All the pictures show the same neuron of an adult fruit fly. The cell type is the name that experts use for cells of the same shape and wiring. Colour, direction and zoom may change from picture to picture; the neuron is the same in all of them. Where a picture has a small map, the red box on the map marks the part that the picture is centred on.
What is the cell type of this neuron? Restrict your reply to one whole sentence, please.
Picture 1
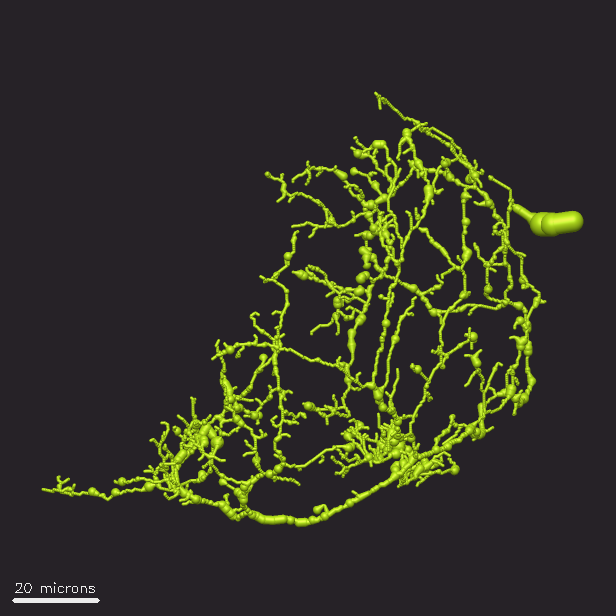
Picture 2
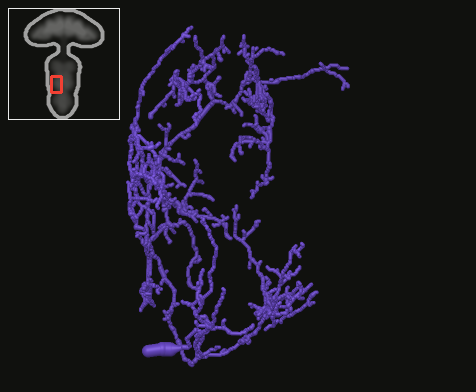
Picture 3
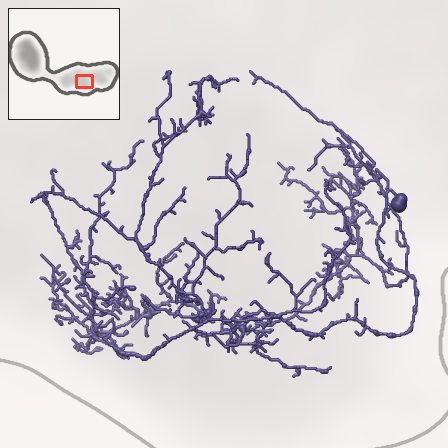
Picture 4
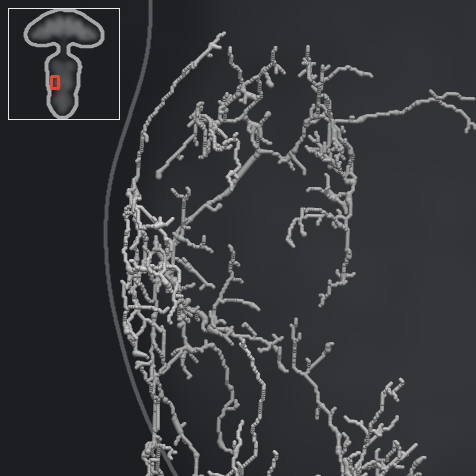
The cell type of this neuron is IN19A054.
